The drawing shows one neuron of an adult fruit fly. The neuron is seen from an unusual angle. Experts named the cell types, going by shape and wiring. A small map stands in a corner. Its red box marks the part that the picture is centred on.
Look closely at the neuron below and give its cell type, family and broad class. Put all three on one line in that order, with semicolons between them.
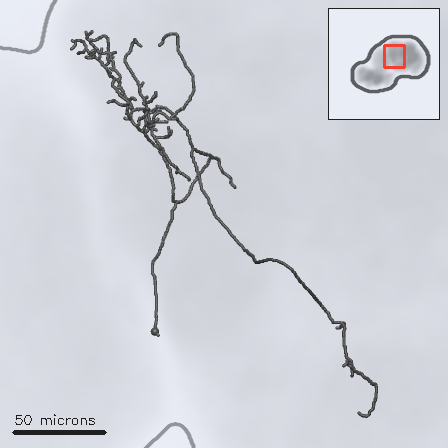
LHAV1b1; hemilineage VLPl&p2_lateral; central-brain intrinsic neuron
